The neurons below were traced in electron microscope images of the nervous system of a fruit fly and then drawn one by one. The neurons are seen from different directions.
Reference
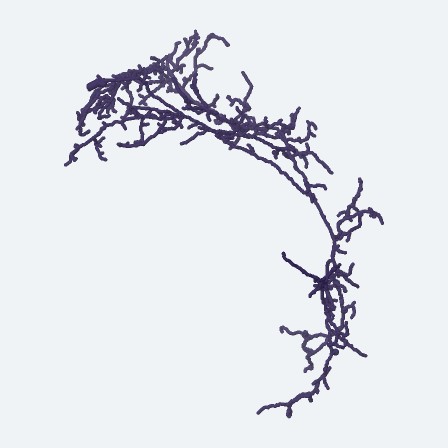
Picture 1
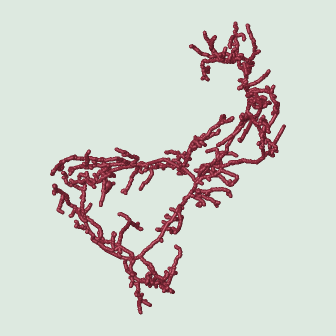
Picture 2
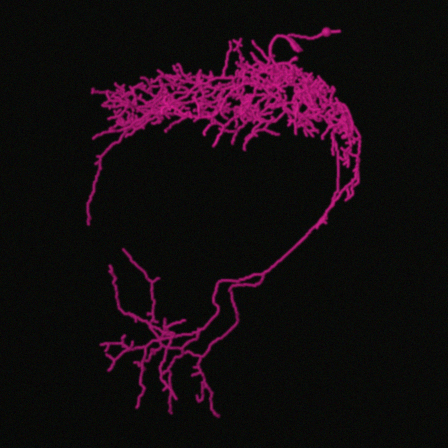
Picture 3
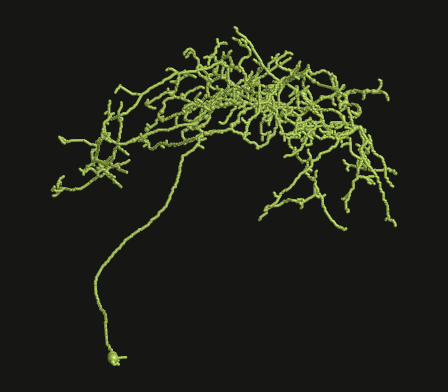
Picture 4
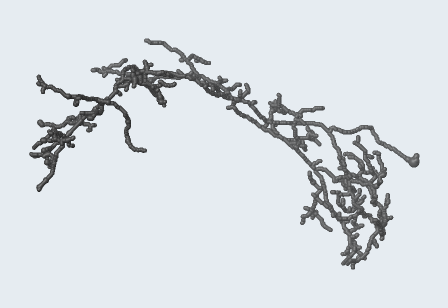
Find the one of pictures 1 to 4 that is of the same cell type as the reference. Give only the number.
1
